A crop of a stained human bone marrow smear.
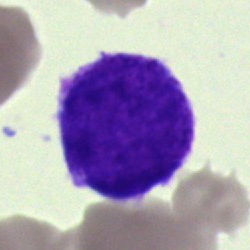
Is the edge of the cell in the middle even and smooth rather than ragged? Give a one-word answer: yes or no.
No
